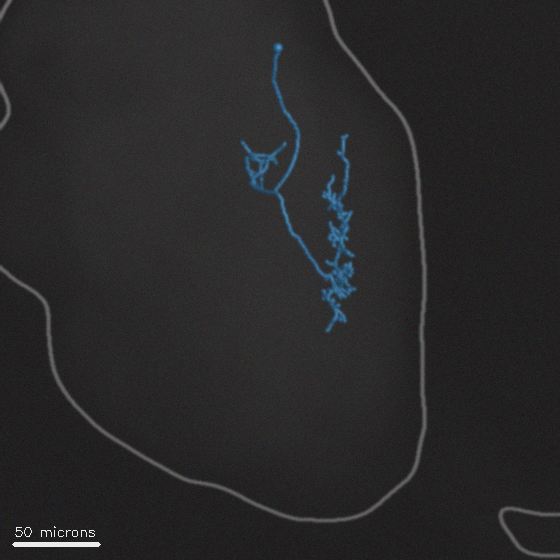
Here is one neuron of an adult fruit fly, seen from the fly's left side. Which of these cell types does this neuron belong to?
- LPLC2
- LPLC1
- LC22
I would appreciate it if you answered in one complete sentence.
This neuron carries the cell type designation LC22.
